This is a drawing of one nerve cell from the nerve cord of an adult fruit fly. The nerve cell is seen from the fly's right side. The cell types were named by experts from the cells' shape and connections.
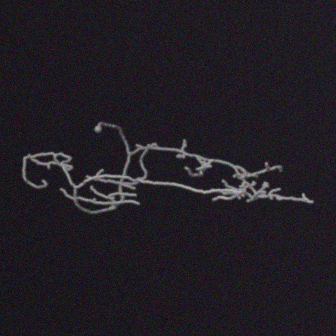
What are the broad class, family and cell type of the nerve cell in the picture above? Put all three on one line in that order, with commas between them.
nerve-cord intrinsic neuron, hemilineage 19B, IN19B071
